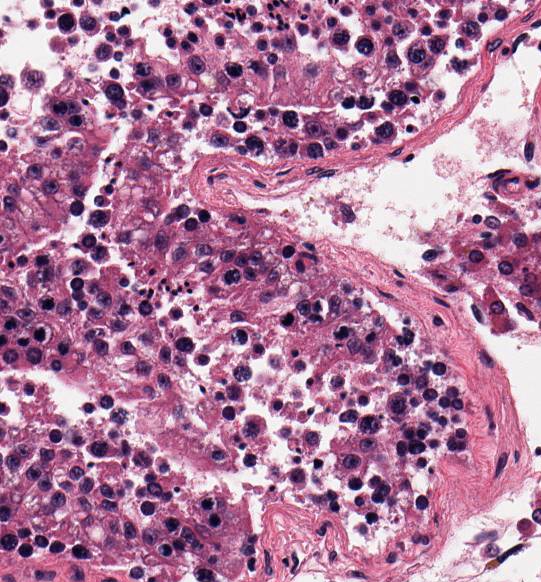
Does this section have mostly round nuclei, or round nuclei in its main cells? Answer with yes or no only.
Yes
